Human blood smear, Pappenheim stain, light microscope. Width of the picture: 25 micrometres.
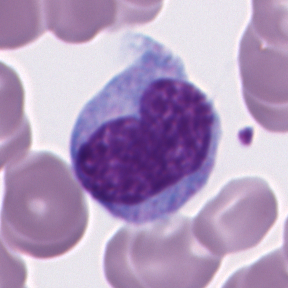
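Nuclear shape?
Kidney-like, notched on the upper side.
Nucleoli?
None distinct.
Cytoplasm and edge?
Fine dusty texture, no coarse granules; upper edge fainter and more ragged than lower.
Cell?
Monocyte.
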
